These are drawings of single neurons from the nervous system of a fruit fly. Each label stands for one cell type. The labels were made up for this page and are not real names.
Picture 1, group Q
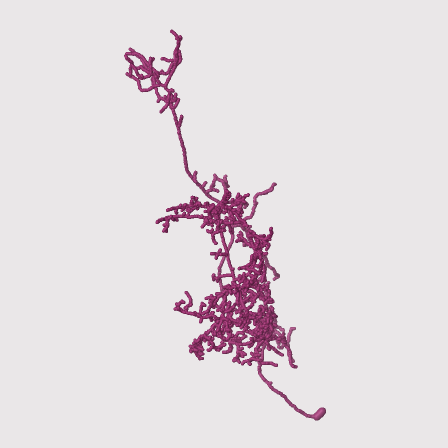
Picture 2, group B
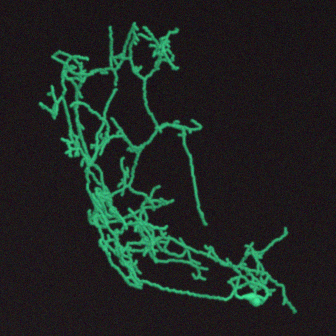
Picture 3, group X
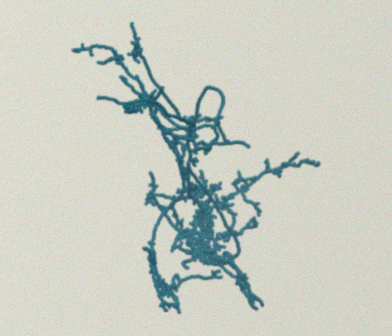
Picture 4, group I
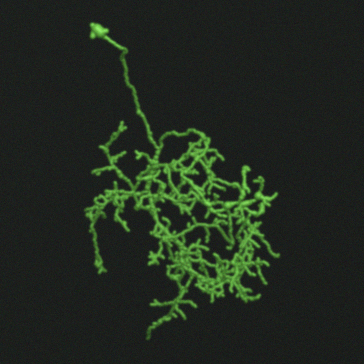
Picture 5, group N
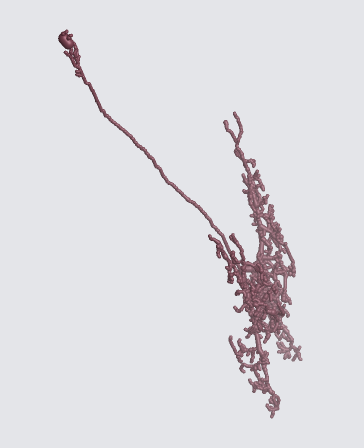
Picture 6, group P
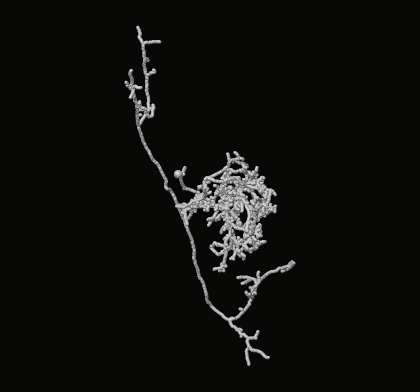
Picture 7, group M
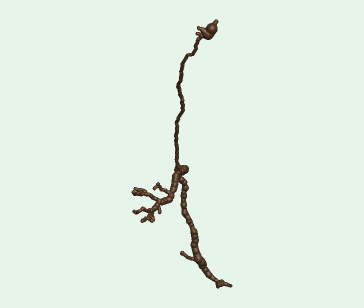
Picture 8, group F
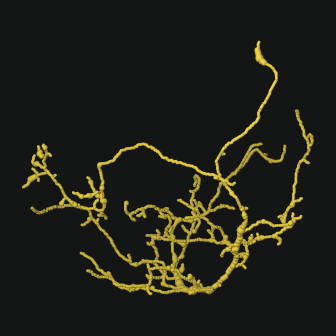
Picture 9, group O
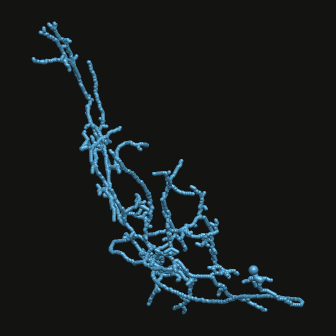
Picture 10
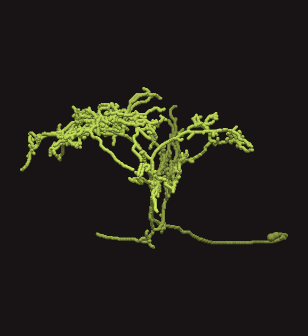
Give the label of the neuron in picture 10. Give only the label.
group X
